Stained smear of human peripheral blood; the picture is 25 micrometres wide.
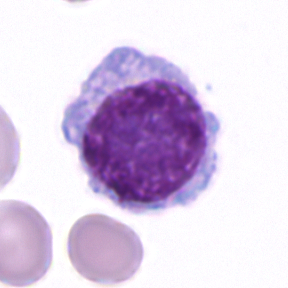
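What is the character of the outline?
Irregular and ragged rather than smooth, with small rounded blebs of cytoplasm bulging from the edge.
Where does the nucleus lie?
Off-centre, toward the lower right of the cell.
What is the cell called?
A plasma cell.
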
